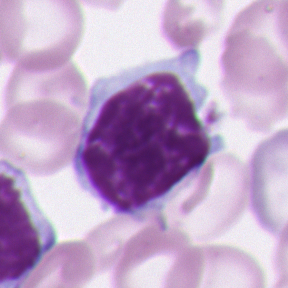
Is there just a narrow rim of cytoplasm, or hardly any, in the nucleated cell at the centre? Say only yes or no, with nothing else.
Yes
